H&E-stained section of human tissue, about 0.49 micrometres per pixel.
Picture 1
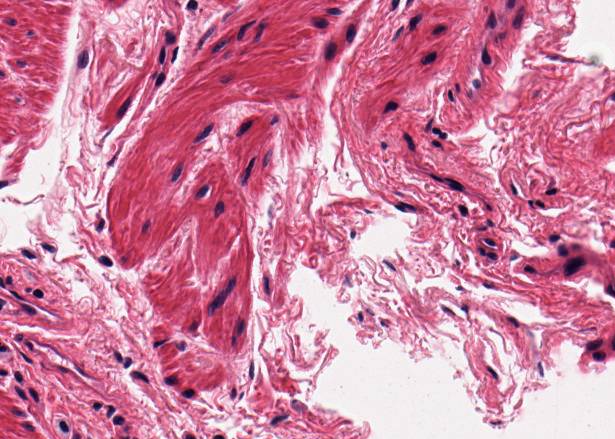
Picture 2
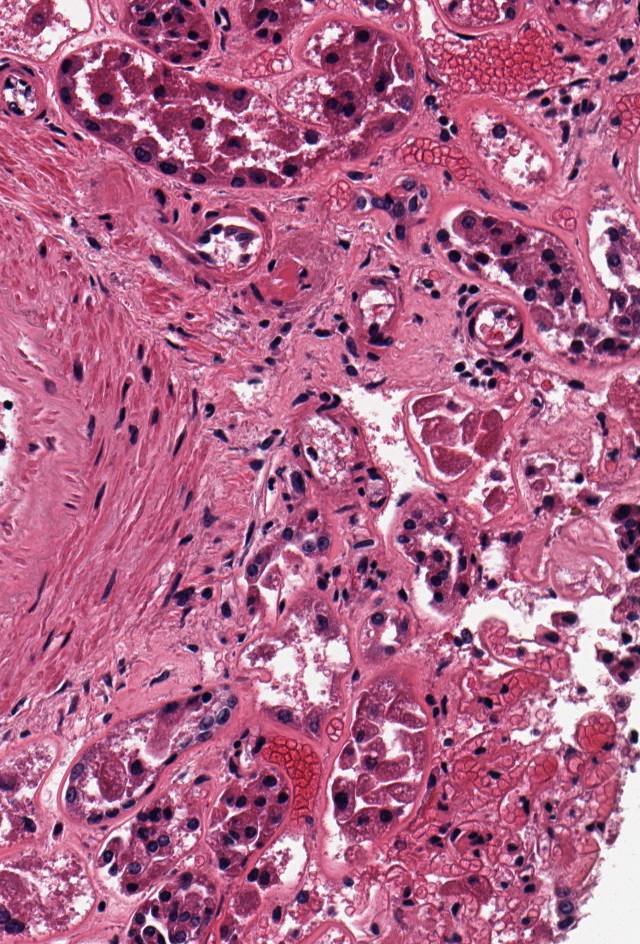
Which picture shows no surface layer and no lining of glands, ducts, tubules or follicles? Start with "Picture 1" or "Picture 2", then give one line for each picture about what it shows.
Picture 1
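Picture 1: No epithelial lining is seen anywhere in the field.
Picture 2: The tubules are lined by cuboidal cells with abundant pink granular cytoplasm and round dark nuclei.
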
